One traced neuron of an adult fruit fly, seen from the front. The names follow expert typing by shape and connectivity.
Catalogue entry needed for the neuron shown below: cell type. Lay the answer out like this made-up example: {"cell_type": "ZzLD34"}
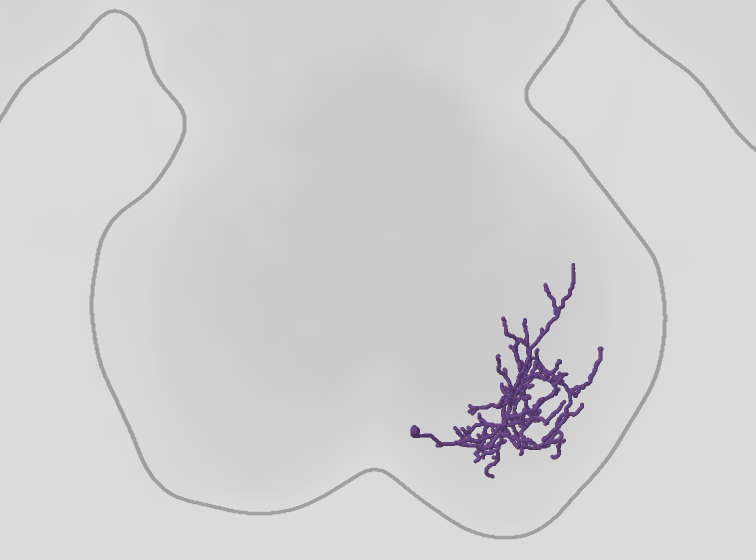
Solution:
{"cell_type": "IN14A050"}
